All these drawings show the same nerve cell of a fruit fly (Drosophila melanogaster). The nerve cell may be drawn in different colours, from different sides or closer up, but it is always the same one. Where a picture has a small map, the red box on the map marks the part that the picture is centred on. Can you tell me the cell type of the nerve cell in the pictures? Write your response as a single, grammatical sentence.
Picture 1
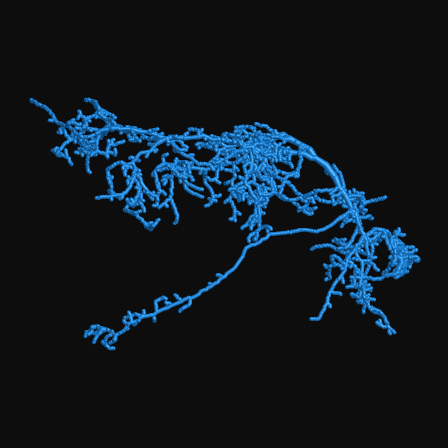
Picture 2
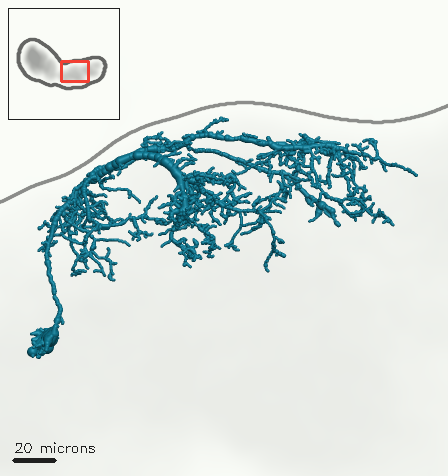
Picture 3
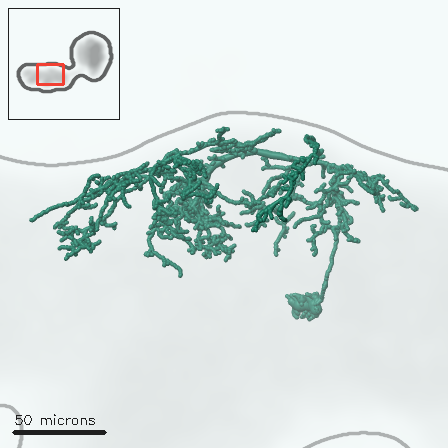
The cell type of the nerve cell here is IN03B008.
